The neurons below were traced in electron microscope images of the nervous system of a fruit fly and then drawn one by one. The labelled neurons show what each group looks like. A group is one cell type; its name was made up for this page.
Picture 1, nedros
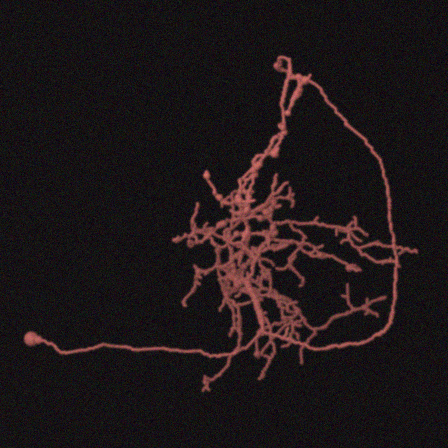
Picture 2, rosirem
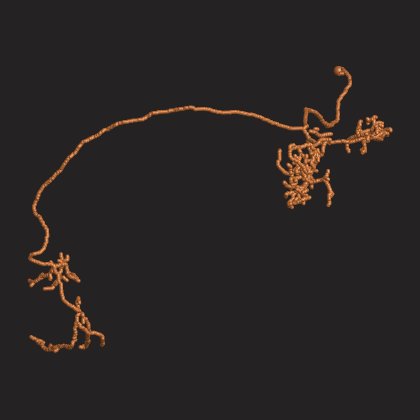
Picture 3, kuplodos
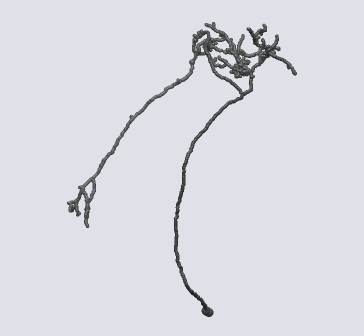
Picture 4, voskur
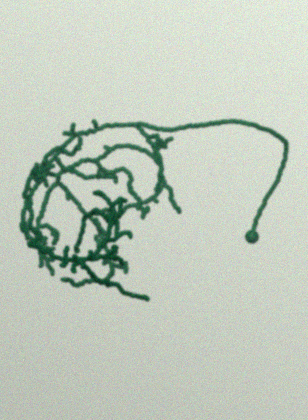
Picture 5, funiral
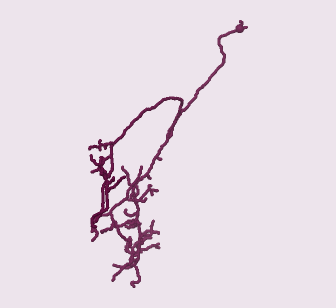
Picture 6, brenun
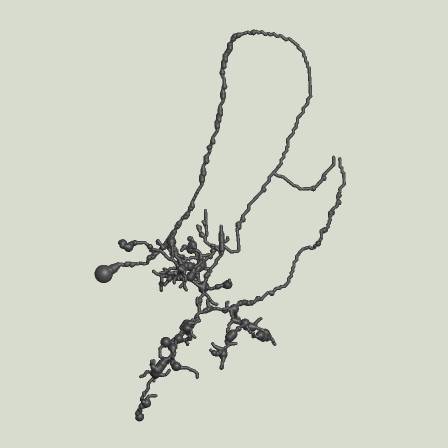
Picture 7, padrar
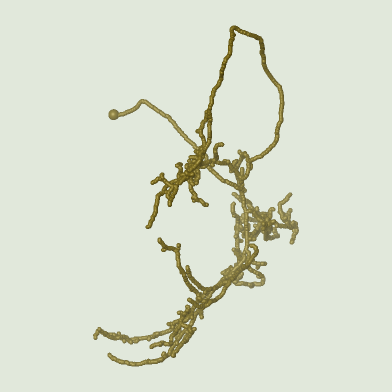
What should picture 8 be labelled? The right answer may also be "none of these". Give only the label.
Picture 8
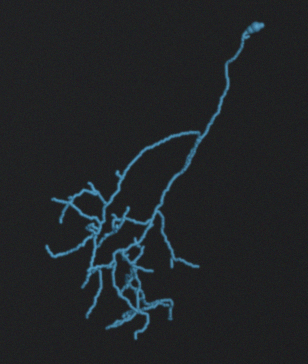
funiral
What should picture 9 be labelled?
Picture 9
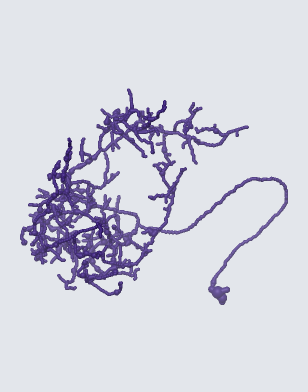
none of these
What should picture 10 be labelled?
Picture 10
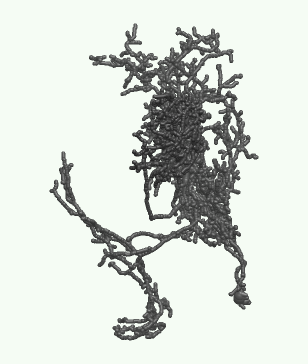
none of these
